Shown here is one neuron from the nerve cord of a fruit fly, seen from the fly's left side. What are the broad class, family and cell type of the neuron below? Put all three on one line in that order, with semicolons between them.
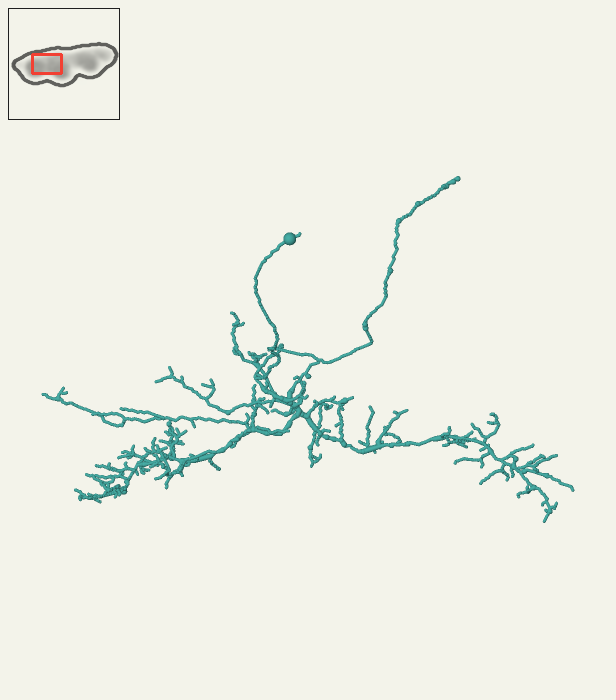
nerve-cord intrinsic neuron; hemilineage 11A; IN11A030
